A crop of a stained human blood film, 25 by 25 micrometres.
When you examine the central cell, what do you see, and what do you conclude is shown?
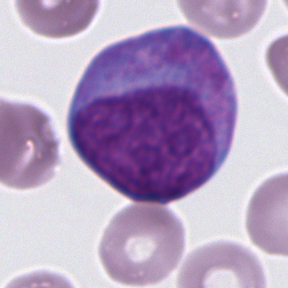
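Look at the nucleus: it sits off-centre in the lower part of a cell whose outline is roughly round with a few blunt corners. Its upper border runs nearly straight. The cytoplasm shows no vacuoles. The cell is an atypical promyelocyte.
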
